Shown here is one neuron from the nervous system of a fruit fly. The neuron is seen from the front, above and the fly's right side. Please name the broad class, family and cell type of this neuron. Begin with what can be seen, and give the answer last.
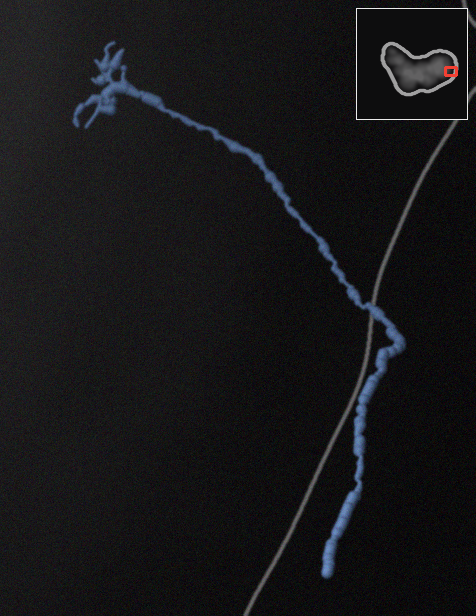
The drawing shows no cell body. There are a dozen or fewer branch ends. This is an optic-lobe intrinsic neuron. Its family is L. It is of cell type L3.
